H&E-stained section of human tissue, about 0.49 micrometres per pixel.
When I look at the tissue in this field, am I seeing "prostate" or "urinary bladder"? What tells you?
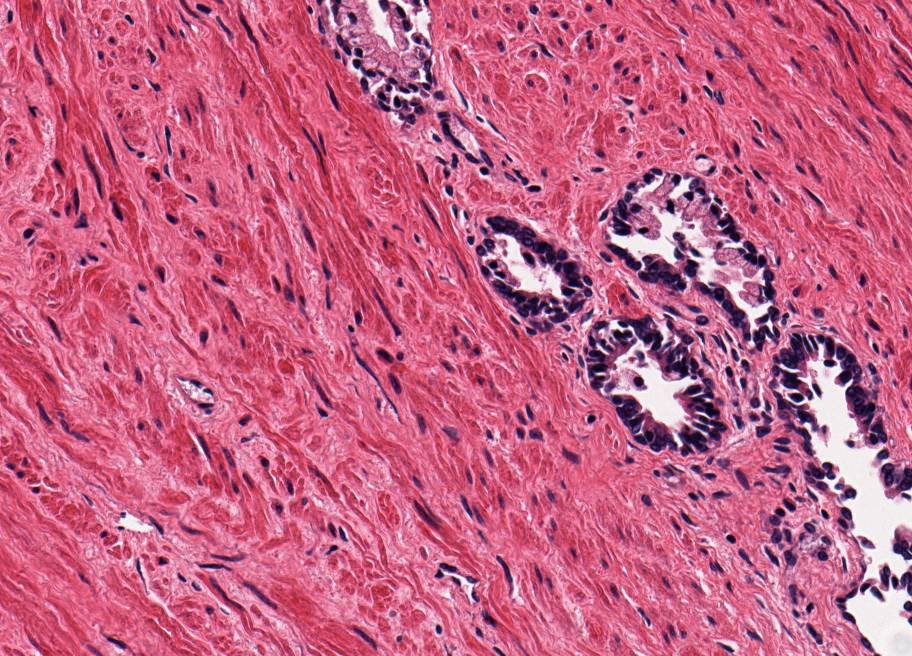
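This is prostate.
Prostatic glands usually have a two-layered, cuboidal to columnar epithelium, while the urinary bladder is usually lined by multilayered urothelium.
Here the gland-lining cells show pale, faintly pink cytoplasm on the side facing the lumen, and the lumens are mostly clear white. The stroma is densely packed pink smooth muscle bundles running mainly diagonally, upper left to lower right, with mostly spindle-shaped nuclei scattered singly between the fibres.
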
